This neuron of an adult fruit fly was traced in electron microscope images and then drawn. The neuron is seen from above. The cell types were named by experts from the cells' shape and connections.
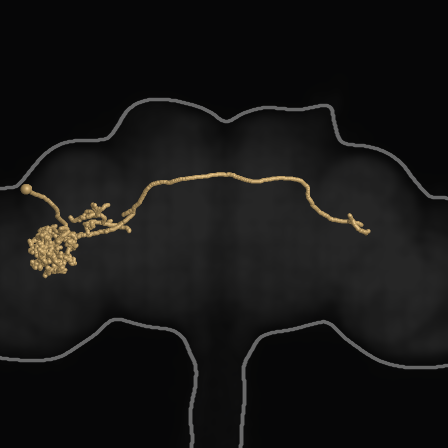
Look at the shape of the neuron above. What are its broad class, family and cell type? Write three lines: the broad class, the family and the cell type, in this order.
central-brain intrinsic neuron
hemilineage LHa1
CB0994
